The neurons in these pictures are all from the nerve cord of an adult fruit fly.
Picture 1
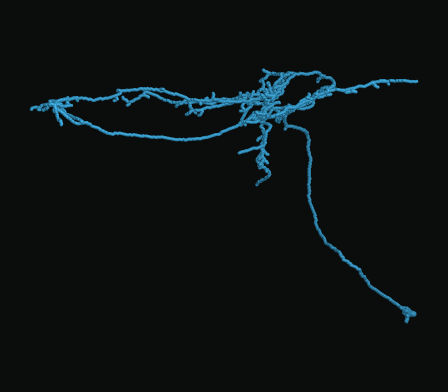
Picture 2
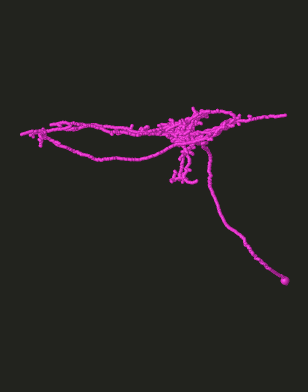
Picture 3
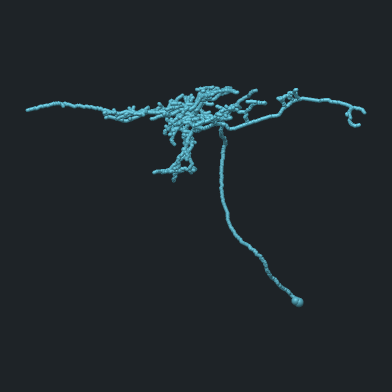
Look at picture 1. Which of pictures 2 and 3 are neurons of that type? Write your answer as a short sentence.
Picture 2 and picture 3 are of the same cell type.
